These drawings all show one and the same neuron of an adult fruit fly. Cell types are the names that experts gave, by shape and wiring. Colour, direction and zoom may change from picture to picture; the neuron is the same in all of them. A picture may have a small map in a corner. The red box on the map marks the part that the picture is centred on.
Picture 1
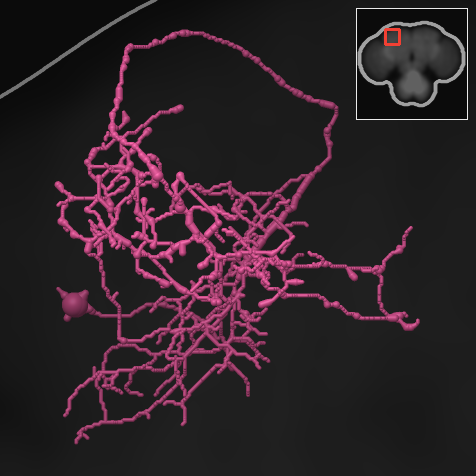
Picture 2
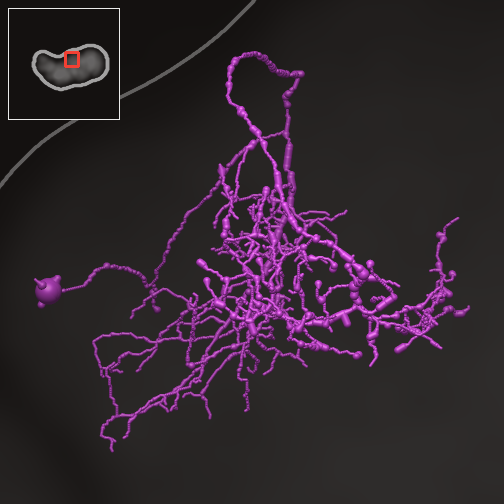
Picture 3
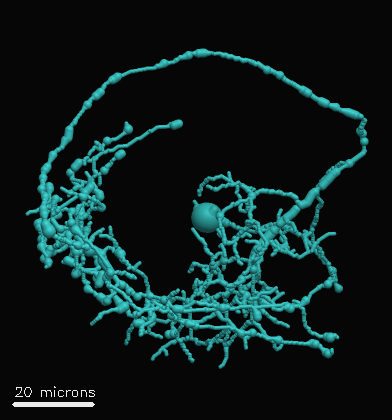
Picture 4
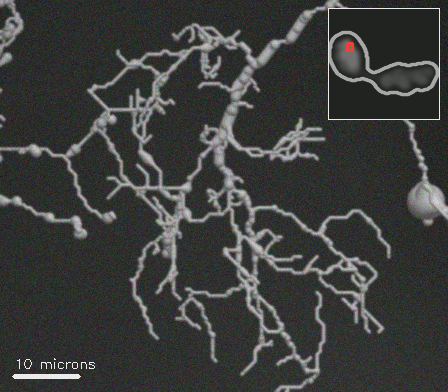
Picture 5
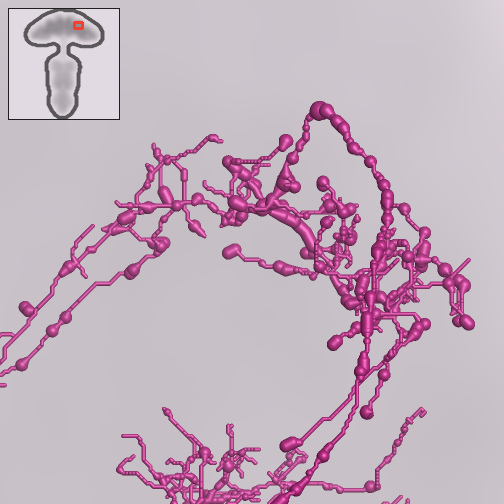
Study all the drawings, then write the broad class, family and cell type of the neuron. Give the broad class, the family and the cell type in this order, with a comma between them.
central-brain intrinsic neuron, LHPV, LHPV4e1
